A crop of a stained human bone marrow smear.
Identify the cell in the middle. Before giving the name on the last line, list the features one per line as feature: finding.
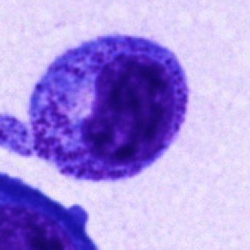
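Position: nucleus off-centre, toward the right side; look there first
Granules: many, dark purple, scattered through the cytoplasm
Rim: granules also lie along the outer edge over the nucleus
Pale patch: cytoplasm just left of the nucleus
Name: promyelocyte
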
